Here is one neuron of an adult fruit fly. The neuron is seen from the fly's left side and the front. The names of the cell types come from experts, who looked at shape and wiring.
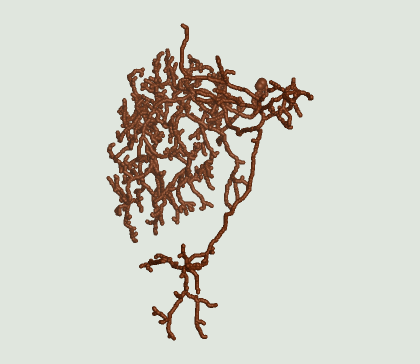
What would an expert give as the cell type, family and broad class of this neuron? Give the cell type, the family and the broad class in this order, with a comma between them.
LT85, LT, visual projection neuron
